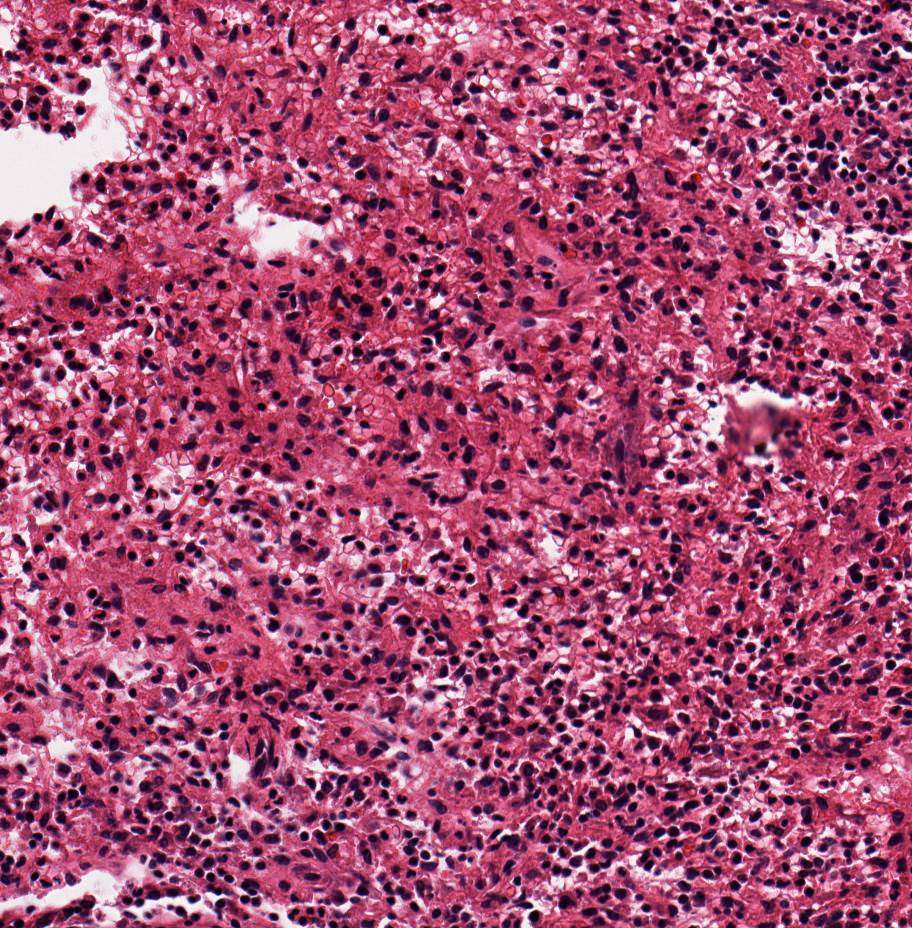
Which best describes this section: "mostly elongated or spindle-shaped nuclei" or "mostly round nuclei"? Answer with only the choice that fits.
Mostly round nuclei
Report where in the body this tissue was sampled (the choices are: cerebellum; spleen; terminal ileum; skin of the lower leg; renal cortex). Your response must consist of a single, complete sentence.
This tissue section originates from the spleen.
